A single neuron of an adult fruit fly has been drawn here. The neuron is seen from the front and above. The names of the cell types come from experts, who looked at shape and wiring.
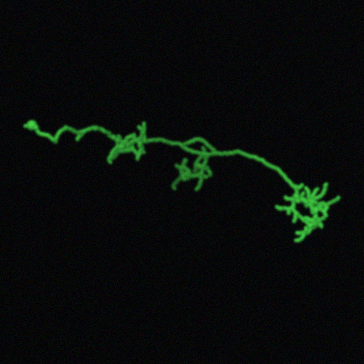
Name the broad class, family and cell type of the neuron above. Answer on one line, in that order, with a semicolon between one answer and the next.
optic-lobe intrinsic neuron; TmY; TmY17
